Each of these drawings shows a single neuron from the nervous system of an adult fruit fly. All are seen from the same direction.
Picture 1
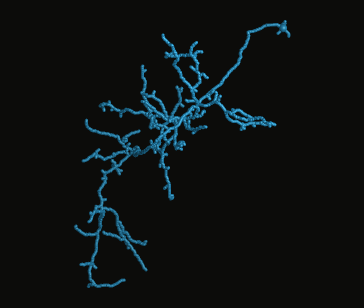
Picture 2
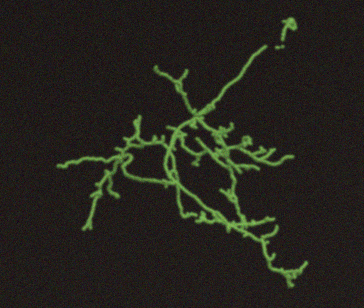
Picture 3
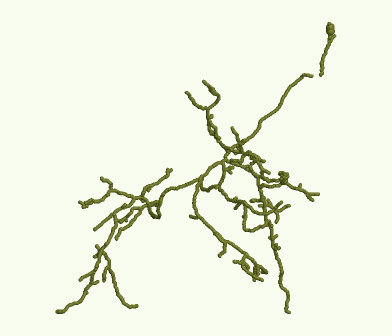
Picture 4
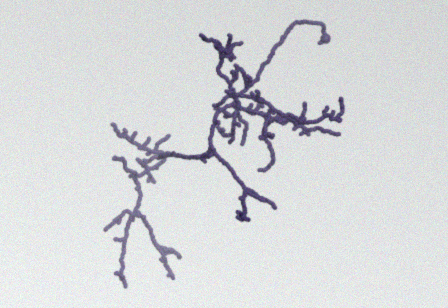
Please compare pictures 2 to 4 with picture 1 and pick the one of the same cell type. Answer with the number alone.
4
